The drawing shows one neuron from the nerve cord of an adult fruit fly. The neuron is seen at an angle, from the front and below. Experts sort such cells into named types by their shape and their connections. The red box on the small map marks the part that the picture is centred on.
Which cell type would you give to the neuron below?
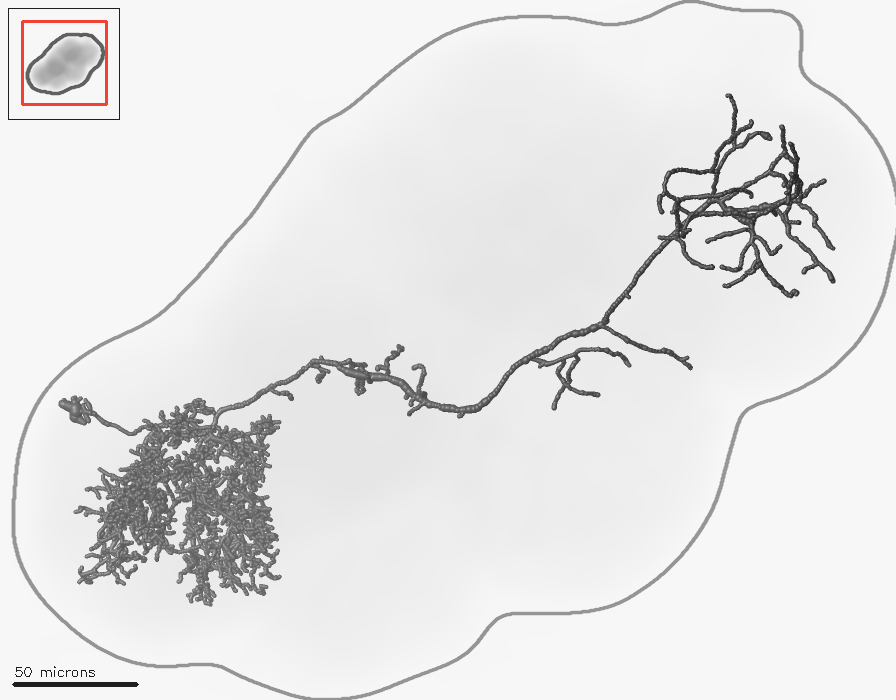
INXXX032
